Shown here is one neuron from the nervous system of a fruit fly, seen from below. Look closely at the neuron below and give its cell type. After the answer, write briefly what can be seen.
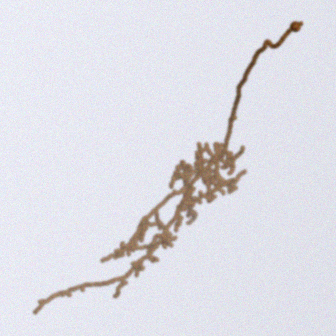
The cell type is IN16B048. It is a nerve-cord intrinsic neuron. Its cell body lies at the upper right of the picture. In this view it is about as wide as it is tall.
